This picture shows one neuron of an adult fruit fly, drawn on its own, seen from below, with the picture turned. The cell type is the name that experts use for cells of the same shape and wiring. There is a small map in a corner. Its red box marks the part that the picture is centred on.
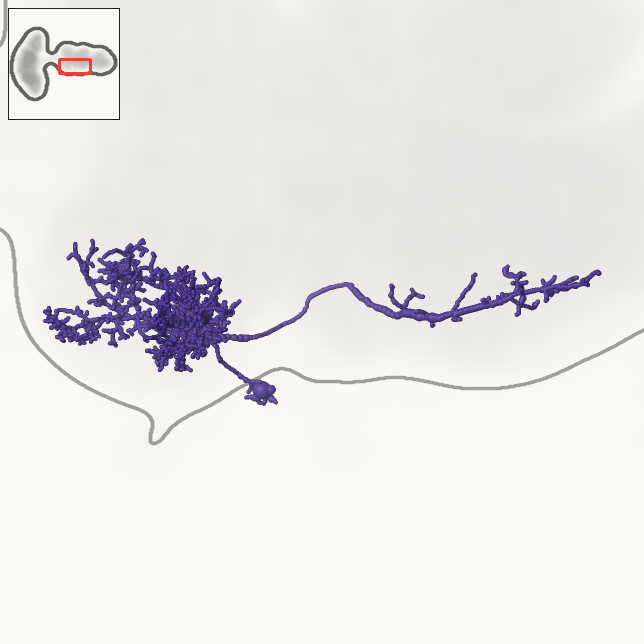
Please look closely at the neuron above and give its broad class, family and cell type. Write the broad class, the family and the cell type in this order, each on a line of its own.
nerve-cord intrinsic neuron
hemilineage 19A
IN19A010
